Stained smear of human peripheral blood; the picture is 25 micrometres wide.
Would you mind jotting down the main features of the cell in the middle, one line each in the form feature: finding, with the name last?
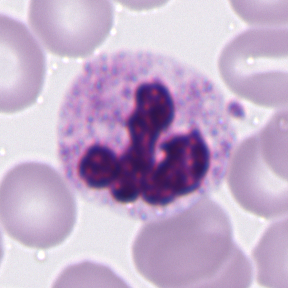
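Outline: round and smooth
Nucleus: at least three lobes
Chromatin: dark purple, densely clumped
Position: nucleus mainly in the lower half of the cell
Name: segmented neutrophil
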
